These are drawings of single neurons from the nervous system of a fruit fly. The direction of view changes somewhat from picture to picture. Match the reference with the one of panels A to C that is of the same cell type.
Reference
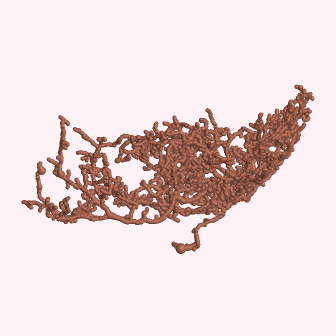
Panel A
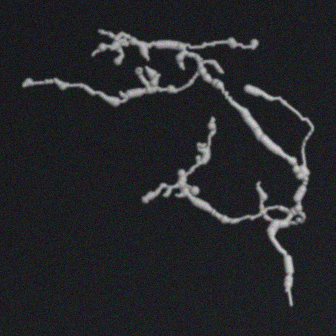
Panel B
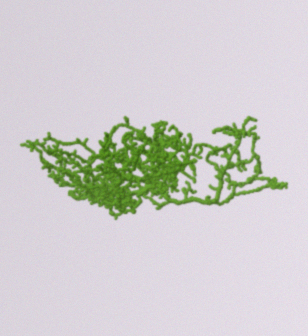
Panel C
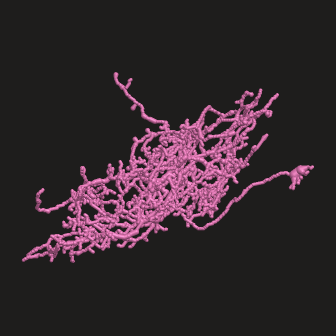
B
